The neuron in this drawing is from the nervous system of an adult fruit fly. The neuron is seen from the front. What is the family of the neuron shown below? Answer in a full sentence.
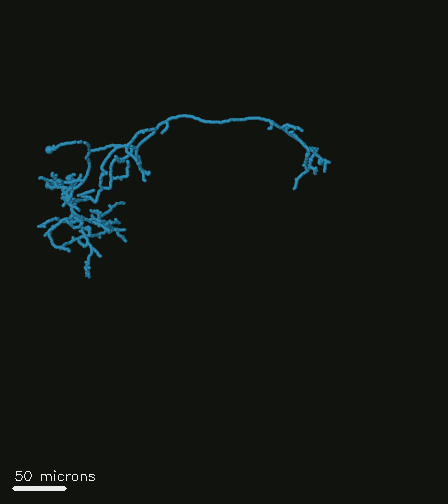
The family is hemilineage SLPad1_anterior.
